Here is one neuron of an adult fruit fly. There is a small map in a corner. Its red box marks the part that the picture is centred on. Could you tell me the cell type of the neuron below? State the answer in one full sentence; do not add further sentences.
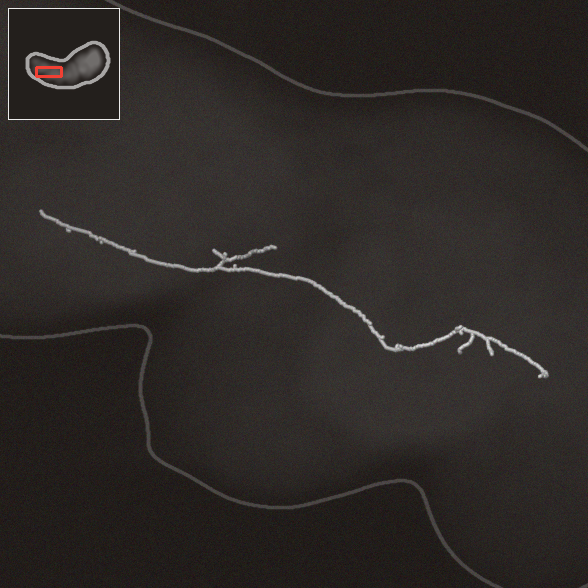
A cell of type SNpp55 is what this neuron is.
